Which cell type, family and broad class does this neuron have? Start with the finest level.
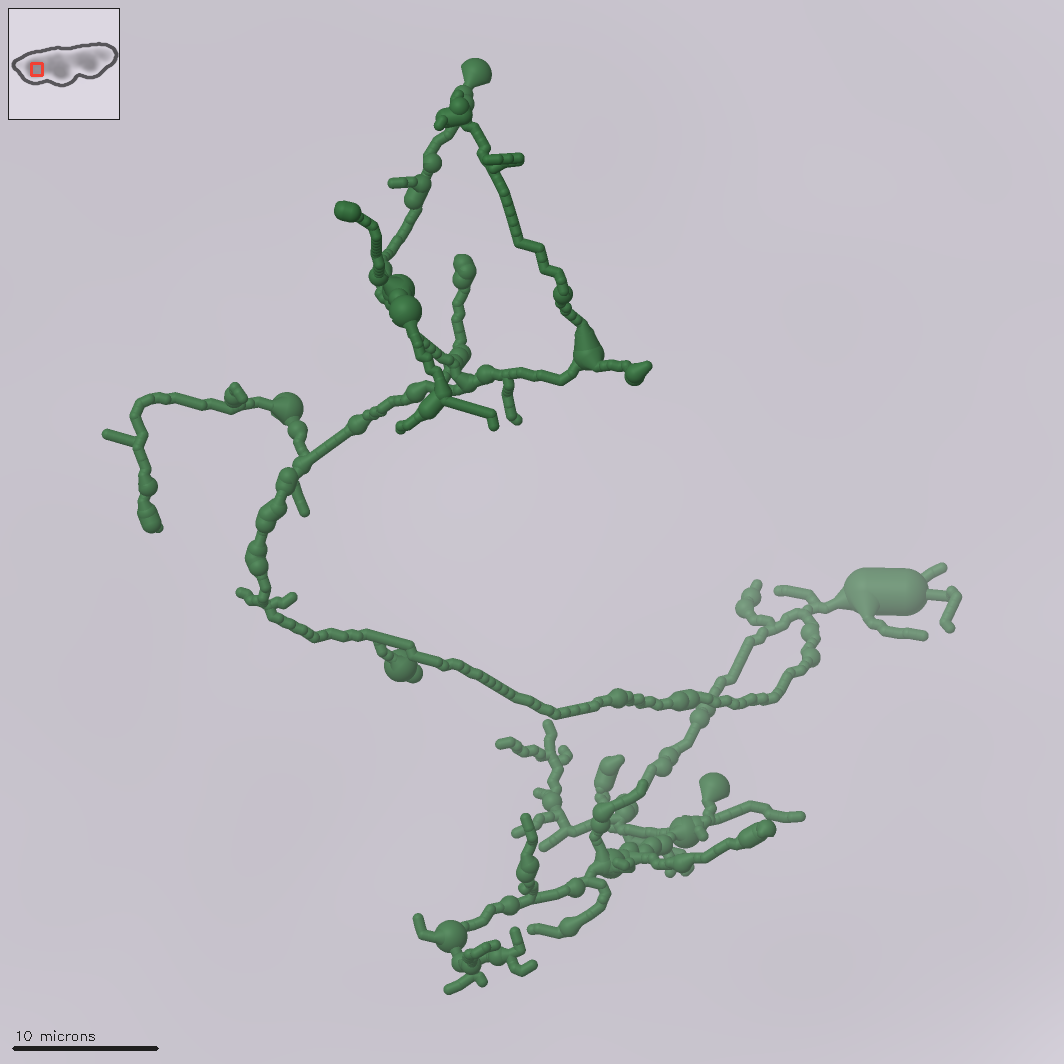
IN20A.22A092; hemilineage 20A.22A; nerve-cord intrinsic neuron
